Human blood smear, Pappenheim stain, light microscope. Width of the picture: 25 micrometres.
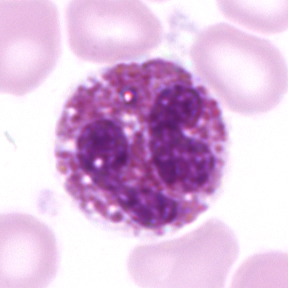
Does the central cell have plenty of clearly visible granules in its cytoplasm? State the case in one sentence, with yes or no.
Yes, there is a large number of visible granules in the cell's cytoplasm.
